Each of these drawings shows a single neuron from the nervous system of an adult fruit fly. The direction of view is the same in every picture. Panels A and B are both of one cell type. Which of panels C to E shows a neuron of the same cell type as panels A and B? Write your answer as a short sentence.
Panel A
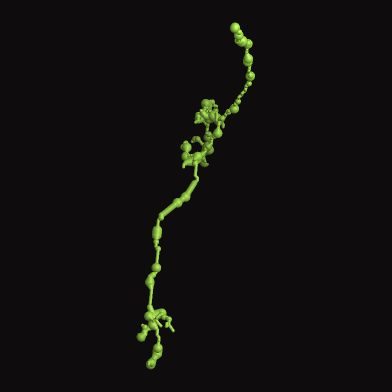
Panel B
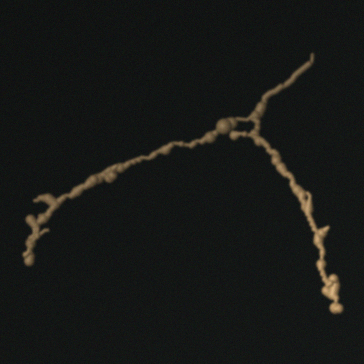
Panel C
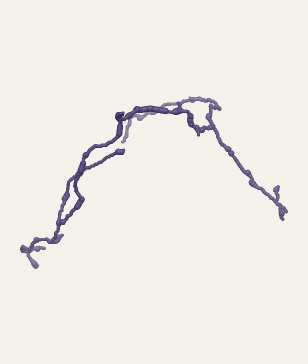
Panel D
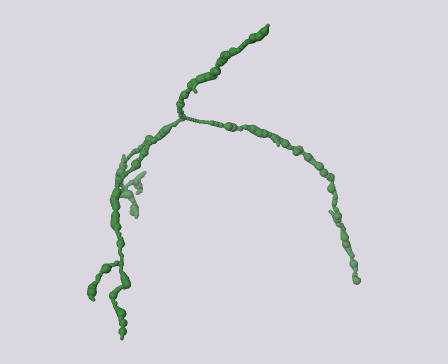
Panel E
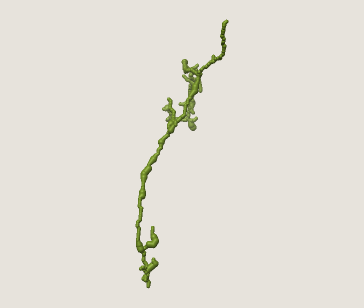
Panel E shows a neuron of the same cell type.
